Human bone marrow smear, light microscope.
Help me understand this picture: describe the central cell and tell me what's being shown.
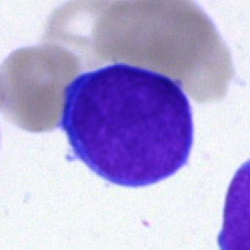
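Round to slightly oval cell, smooth outline. Thin rim of cytoplasm visible, chiefly along the left edge. Cytoplasm deep blue; no granules seen. Cell: blast.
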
